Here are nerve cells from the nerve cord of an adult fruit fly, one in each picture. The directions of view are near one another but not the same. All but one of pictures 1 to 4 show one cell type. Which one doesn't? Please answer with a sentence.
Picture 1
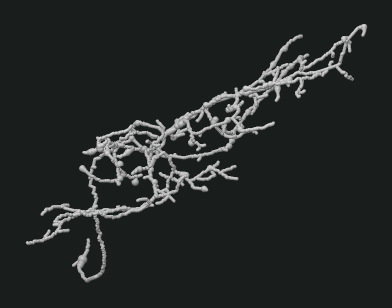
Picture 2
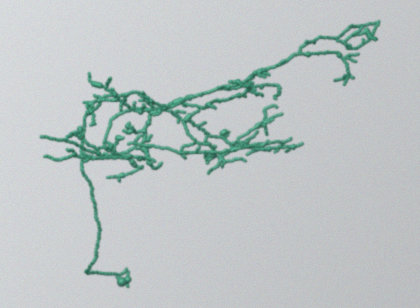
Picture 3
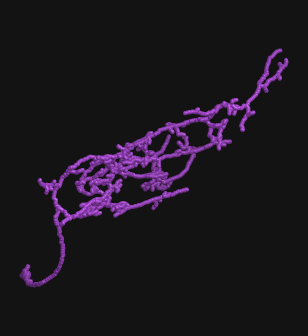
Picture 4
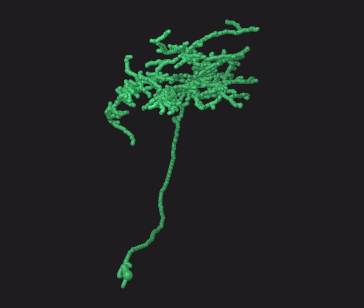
Picture 4 shows a nerve cell of another cell type.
